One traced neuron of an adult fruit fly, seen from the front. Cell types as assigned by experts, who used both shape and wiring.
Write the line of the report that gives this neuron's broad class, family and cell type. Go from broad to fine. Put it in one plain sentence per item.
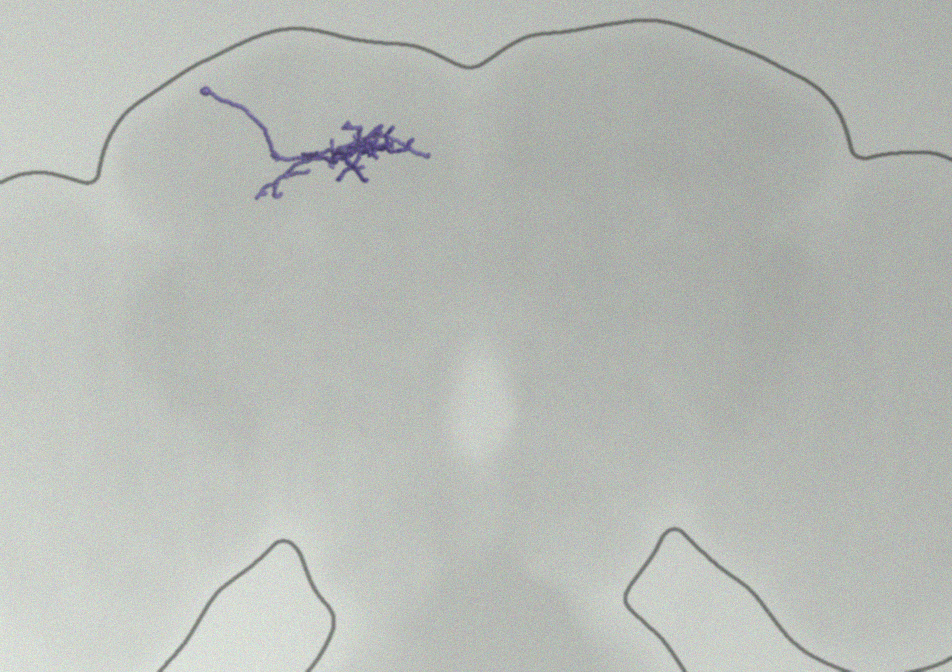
A central-brain intrinsic neuron of hemilineage SLPad1_posterior, type SMP213.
